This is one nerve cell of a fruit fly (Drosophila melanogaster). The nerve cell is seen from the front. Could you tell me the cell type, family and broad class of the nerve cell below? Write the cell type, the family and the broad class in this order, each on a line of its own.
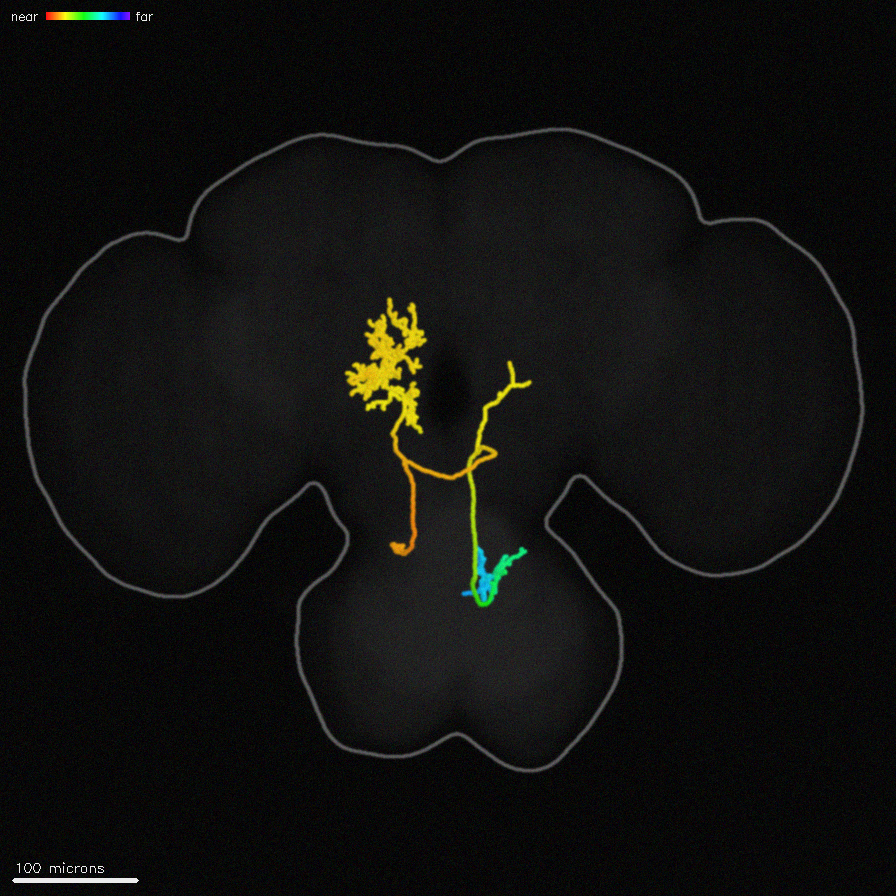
DNge088
hemilineage MX3
descending neuron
